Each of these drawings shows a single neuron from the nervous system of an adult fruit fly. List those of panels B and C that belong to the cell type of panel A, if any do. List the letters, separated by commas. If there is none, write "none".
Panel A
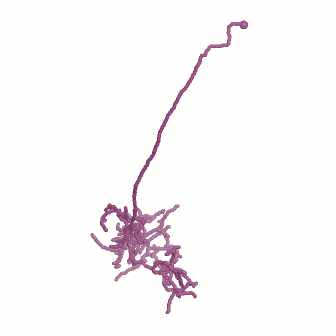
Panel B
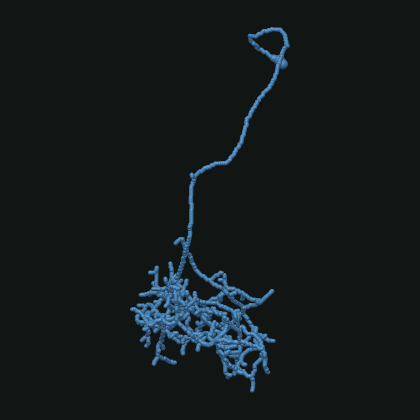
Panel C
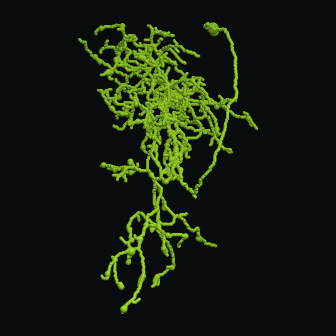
none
